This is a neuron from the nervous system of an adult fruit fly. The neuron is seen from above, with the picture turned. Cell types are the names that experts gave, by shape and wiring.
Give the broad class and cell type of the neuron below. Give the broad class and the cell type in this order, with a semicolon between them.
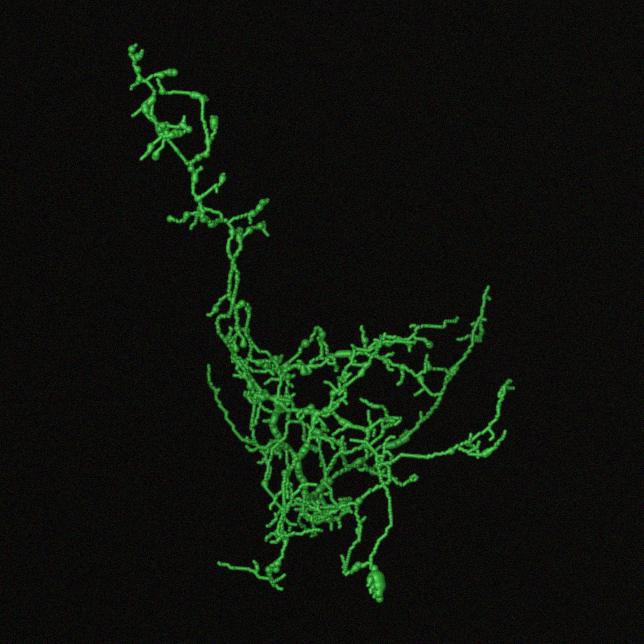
central-brain intrinsic neuron; PS139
